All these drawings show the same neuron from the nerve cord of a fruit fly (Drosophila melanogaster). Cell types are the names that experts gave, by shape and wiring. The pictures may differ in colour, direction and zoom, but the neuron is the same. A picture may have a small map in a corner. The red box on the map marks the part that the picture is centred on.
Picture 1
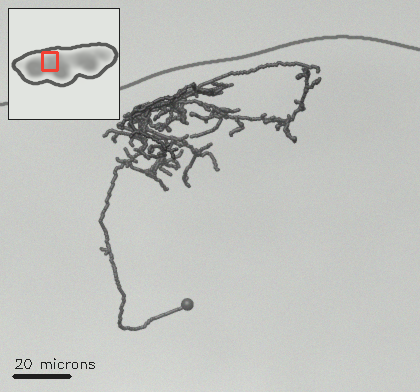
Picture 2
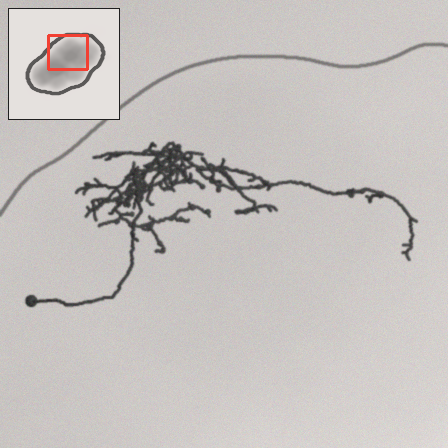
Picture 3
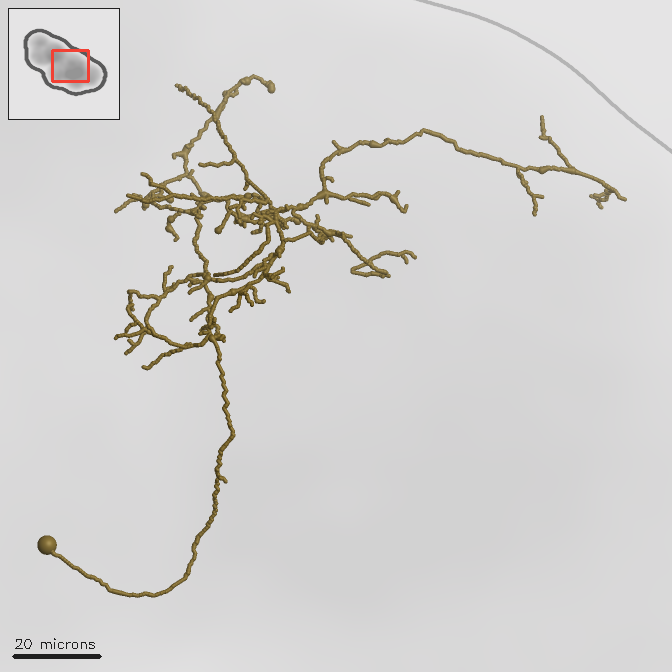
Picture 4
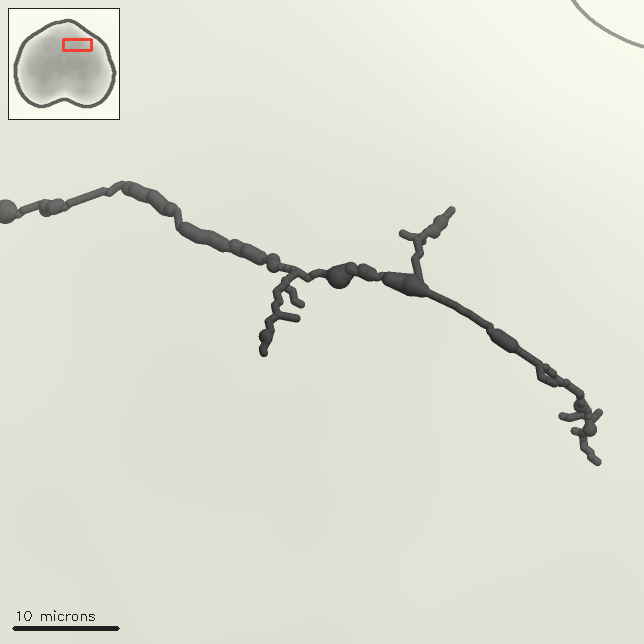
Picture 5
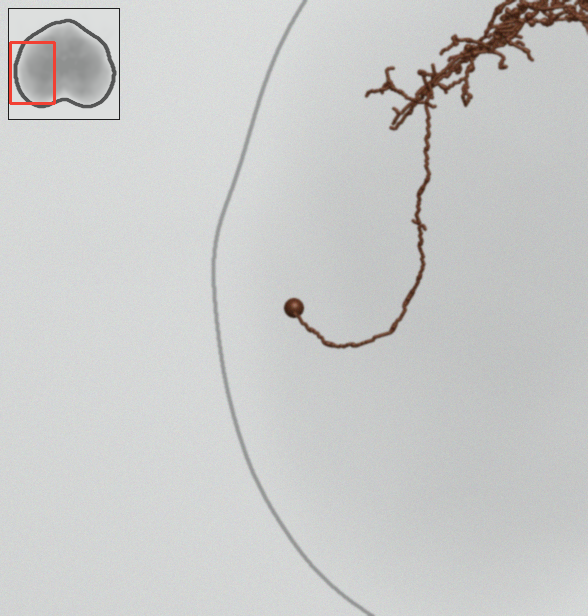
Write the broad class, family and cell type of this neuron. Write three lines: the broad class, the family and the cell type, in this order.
nerve-cord intrinsic neuron
hemilineage 03B
IN03B089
